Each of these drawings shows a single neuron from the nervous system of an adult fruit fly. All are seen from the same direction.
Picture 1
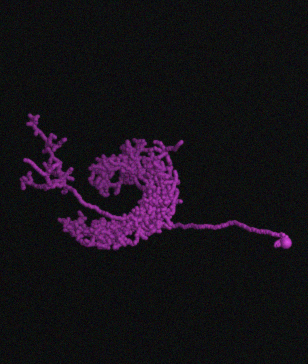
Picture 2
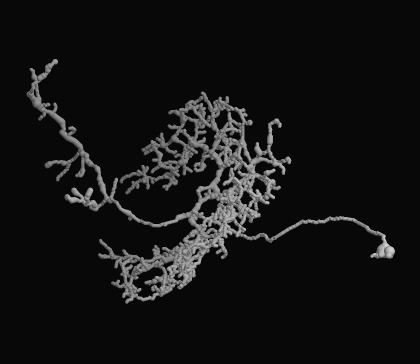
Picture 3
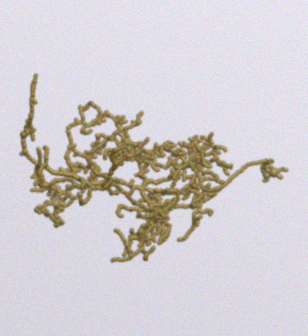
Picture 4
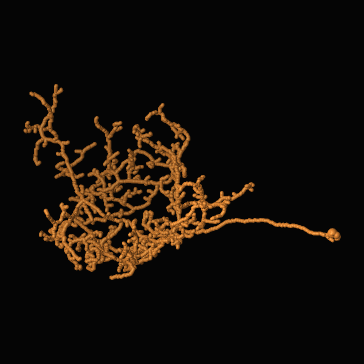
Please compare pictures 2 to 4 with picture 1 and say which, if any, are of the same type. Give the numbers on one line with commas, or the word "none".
2, 3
